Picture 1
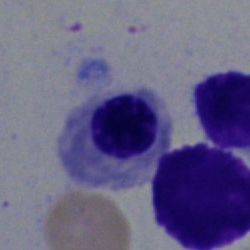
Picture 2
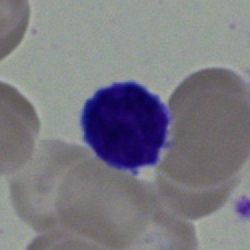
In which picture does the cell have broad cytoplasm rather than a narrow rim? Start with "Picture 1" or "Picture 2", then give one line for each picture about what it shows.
Picture 1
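Picture 1: A wide rim of pale greyish-blue cytoplasm surrounds the nucleus.
Picture 2: The dark nucleus fills almost the whole cell.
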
